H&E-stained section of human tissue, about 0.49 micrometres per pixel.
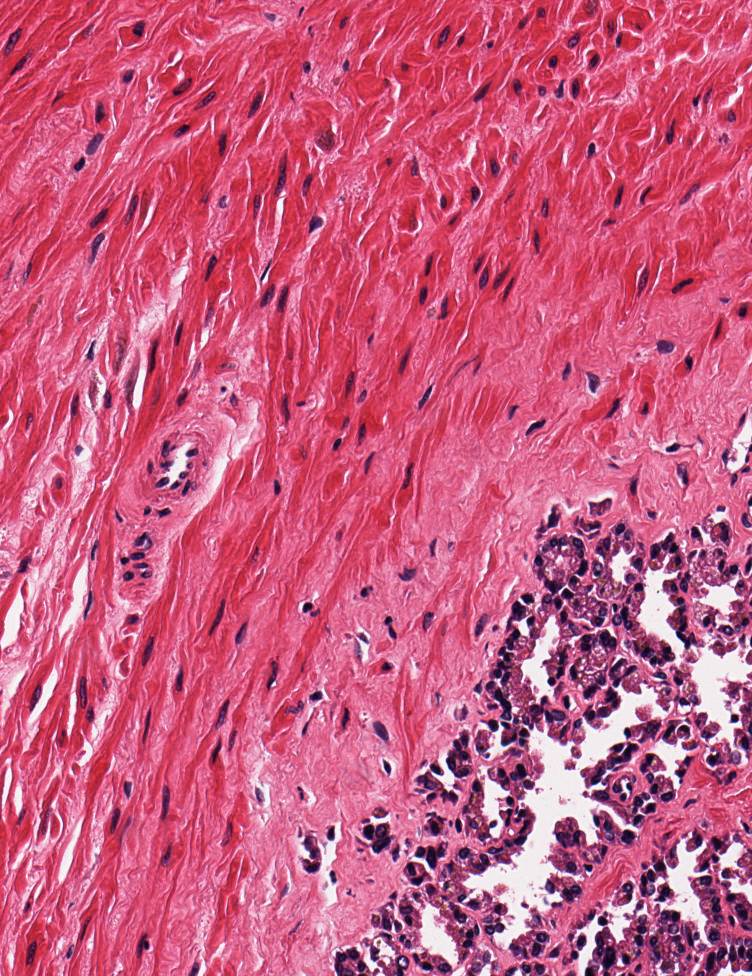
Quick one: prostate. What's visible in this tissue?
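Smooth muscle bundles fill most of the field; a crowded cluster of epithelial cells is confined to the lower right corner. The muscle cells are spindle-shaped, with elongated, blunt-ended nuclei and bright pink cytoplasm. Within the lower right cluster, nuclei are dark, crowded and overlapping, and the cells are arranged around branching, slit-like empty spaces.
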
